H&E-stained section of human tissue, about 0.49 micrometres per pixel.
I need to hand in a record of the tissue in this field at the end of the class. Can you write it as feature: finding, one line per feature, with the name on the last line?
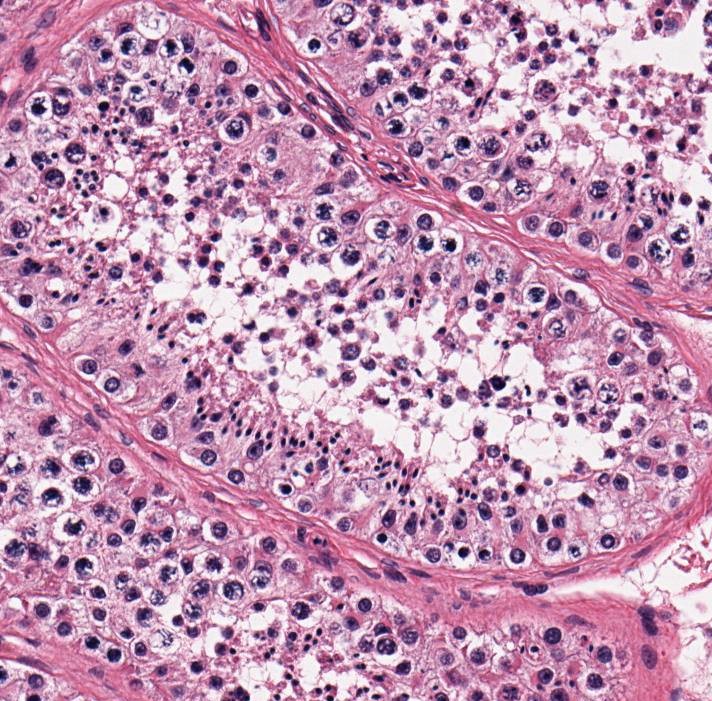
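Tubule wall: thin pink fibrous band; flattened, elongated nuclei parallel to the outline
Lining: stratified epithelium, many cell layers, from wall toward centre
Spermatocytes: large, round, with coarse thread-like dark chromatin, in the middle layers of every tubule
Tissue between tubules: scant, neighbouring walls nearly touching
Tissue: testis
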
